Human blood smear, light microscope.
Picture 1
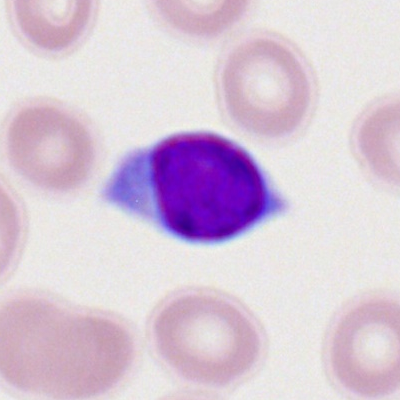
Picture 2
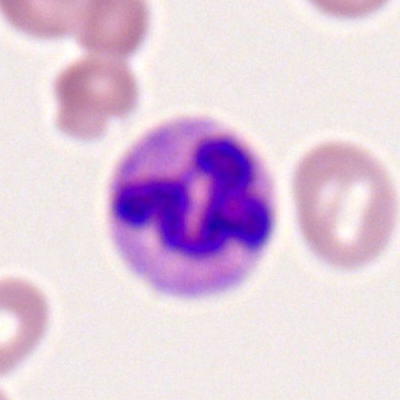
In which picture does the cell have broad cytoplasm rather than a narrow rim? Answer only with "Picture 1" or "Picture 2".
Picture 2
